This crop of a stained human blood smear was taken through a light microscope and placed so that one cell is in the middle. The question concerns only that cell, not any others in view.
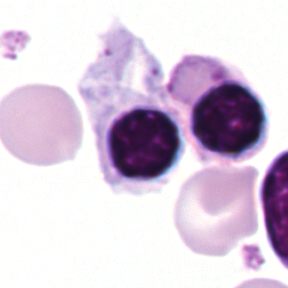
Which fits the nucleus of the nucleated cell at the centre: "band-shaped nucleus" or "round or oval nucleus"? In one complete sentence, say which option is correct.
The nucleus is gathered into one compact mass that is round or oval.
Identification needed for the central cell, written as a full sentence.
Classification of the middle cell gives a normoblast.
